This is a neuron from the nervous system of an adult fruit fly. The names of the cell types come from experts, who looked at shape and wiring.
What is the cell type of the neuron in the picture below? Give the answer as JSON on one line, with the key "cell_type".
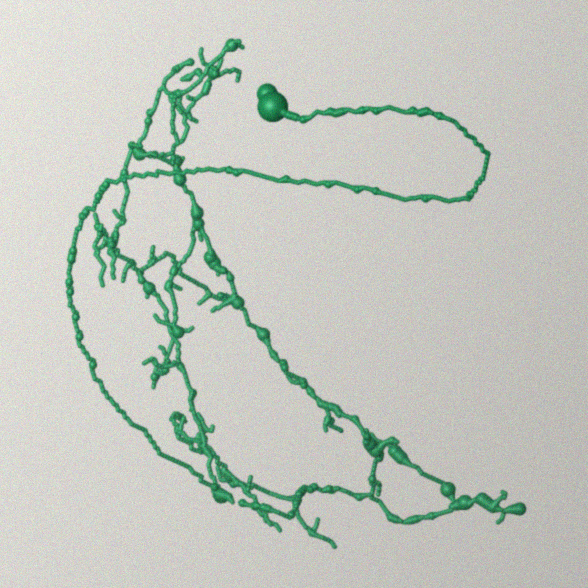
{"cell_type": "CB2136"}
